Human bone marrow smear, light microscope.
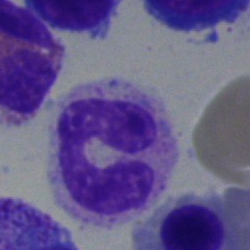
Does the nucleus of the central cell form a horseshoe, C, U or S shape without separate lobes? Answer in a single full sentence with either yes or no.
Yes, there is a nucleus drawn out into a curved band, lacking separate lobes.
